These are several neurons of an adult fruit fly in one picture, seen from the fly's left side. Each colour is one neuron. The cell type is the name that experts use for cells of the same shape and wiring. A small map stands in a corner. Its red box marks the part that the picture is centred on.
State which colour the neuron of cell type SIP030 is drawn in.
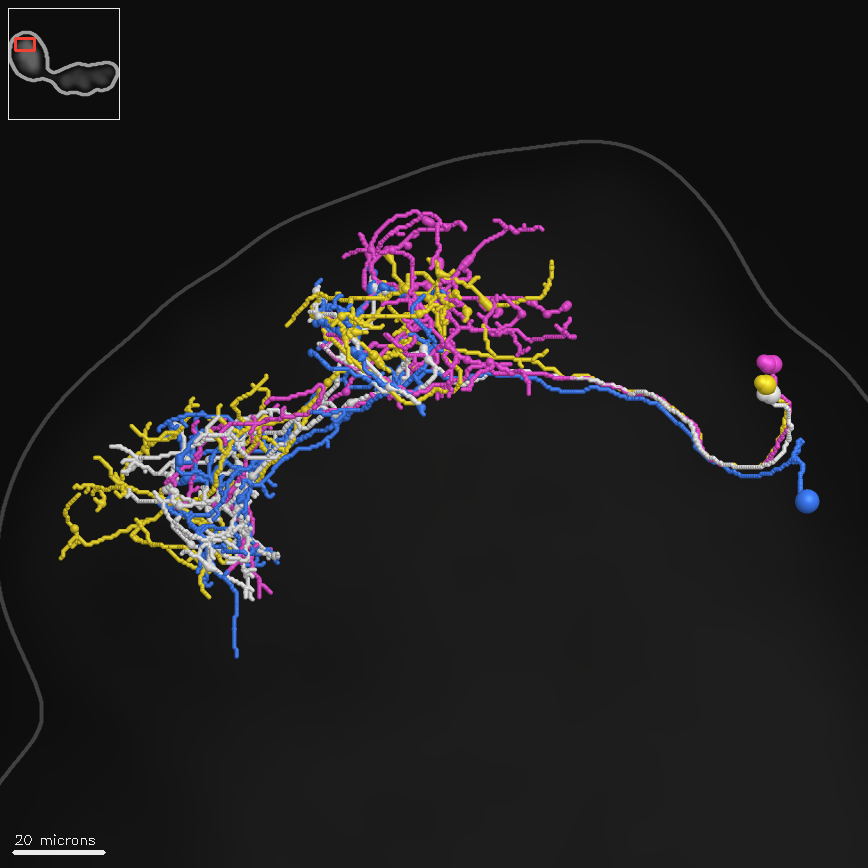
magenta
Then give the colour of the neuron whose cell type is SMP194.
yellow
